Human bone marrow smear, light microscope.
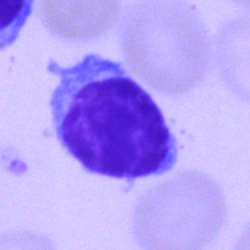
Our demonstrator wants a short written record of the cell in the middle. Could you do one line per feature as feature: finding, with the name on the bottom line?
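Chromatin: dark purple, dense, a few slightly paler patches
Cytoplasm: narrow rim, widest at upper left
Border: ragged at upper left, small irregular projections
Granules: none distinct in cytoplasm
Name: lymphocyte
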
